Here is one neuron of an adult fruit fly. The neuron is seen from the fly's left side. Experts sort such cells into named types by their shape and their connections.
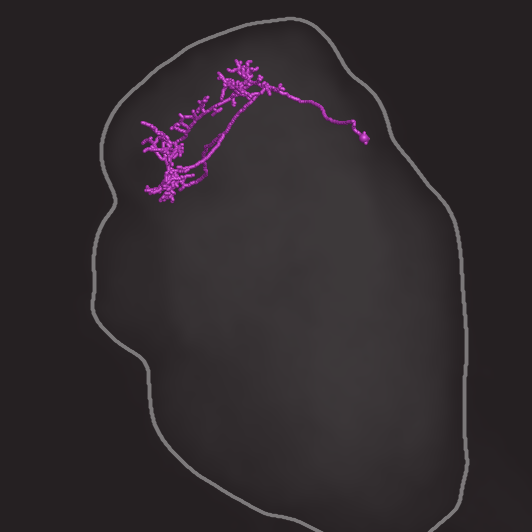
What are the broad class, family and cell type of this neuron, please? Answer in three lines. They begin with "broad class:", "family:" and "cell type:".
broad class: central-brain intrinsic neuron
family: hemilineage DL1_dorsal
cell type: CRE072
